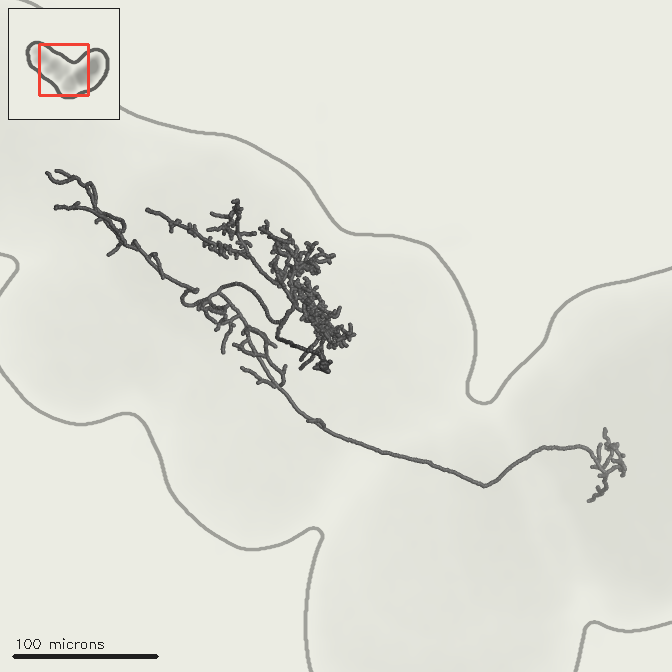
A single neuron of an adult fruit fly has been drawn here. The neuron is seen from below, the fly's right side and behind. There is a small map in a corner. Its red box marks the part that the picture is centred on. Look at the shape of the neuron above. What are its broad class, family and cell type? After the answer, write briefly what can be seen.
This is an ascending neuron. The family is hemilineage 06B. Its cell type is AN06B023. By the scale bar it is about 400 microns wide in this view. The picture shows dozens of branch ends.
